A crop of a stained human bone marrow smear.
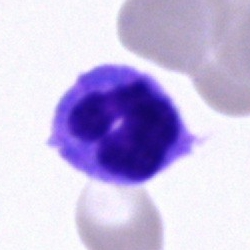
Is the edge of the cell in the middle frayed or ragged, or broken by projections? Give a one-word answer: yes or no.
Yes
